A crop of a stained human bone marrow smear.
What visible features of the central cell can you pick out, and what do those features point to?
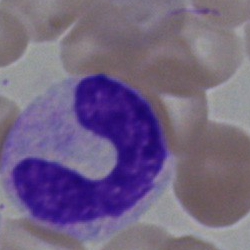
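Nucleus: one unbroken band, curved into a C, its hollow opening to the left. Cytoplasm: plentiful, pale lilac-grey, filling the hollow of the curve. Granules: fine, faint, purple. Cell: band neutrophil.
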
